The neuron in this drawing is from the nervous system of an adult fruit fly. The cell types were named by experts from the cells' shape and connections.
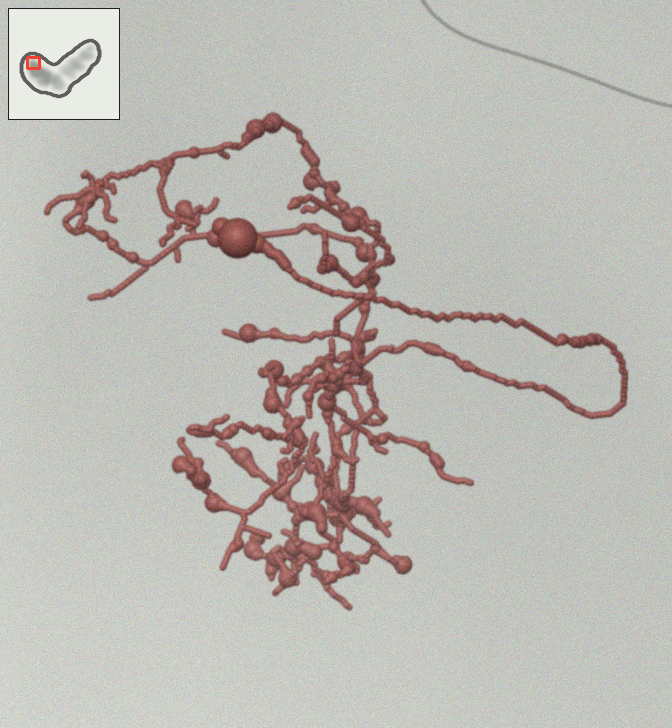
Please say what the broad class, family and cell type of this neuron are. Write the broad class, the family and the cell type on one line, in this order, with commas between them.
central-brain intrinsic neuron, hemilineage LHp1, LHPV4d3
